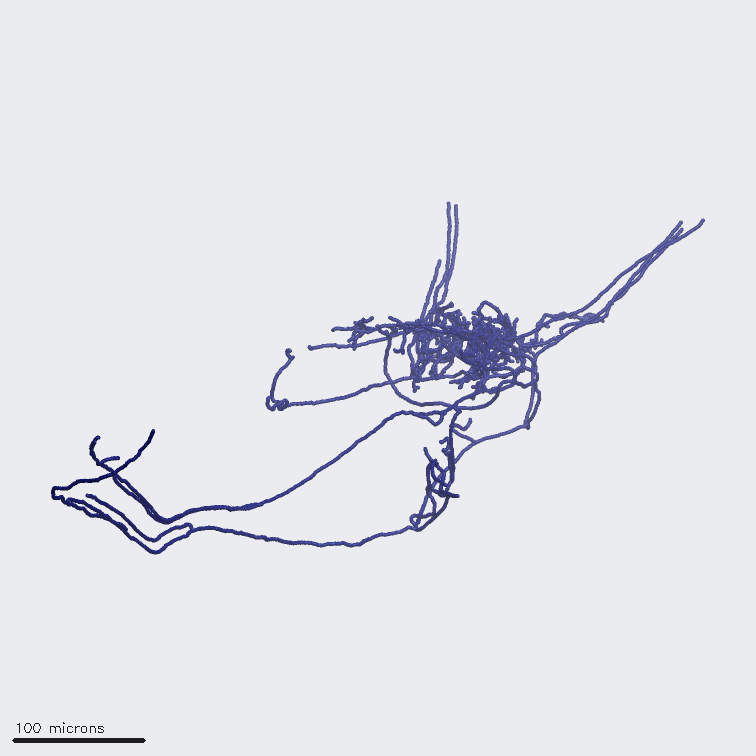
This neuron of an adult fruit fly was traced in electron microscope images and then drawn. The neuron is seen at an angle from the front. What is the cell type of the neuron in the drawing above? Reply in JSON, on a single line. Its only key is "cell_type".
{"cell_type": "EAXXX079"}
